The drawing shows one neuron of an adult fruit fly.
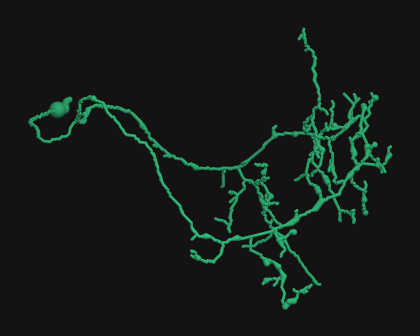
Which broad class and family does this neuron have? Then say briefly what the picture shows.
It is a central-brain intrinsic neuron. Its family is hemilineage SLPp&v1_posterior. The picture shows dozens of branch ends. In this view it is wider than it is tall.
